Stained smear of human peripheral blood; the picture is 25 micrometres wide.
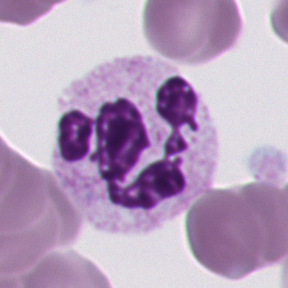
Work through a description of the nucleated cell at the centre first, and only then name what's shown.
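The outline of the cell is round and smooth. Its nucleus is divided into at least four separate lobes, which are either joined by thin strands or lie apart. The chromatin is dense, dark purple and clumped. The cell is a segmented neutrophil.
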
